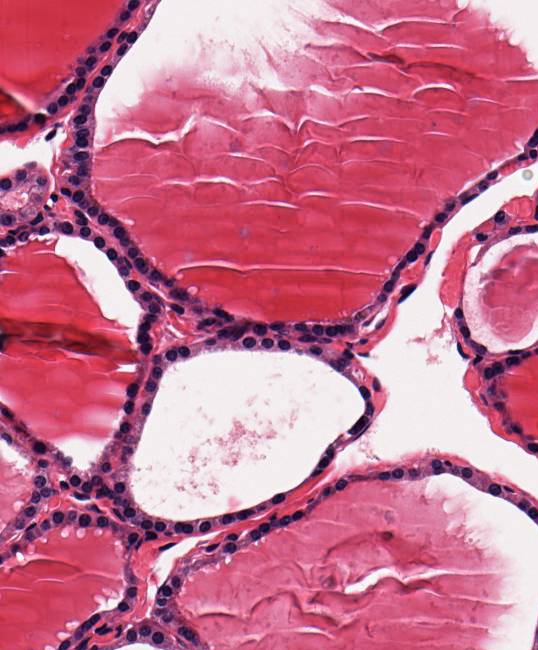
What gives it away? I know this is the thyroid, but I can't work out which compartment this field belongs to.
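Shown here is thyroid follicle: closely packed, rounded follicles of widely varying size, several of them large. Most are filled with homogeneous pink colloid. A single layer of flattened to low cuboidal epithelial cells lines each one, its small, round, darkly stained nuclei set in one evenly spaced row.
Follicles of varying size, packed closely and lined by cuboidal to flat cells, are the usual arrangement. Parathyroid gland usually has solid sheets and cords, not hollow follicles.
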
